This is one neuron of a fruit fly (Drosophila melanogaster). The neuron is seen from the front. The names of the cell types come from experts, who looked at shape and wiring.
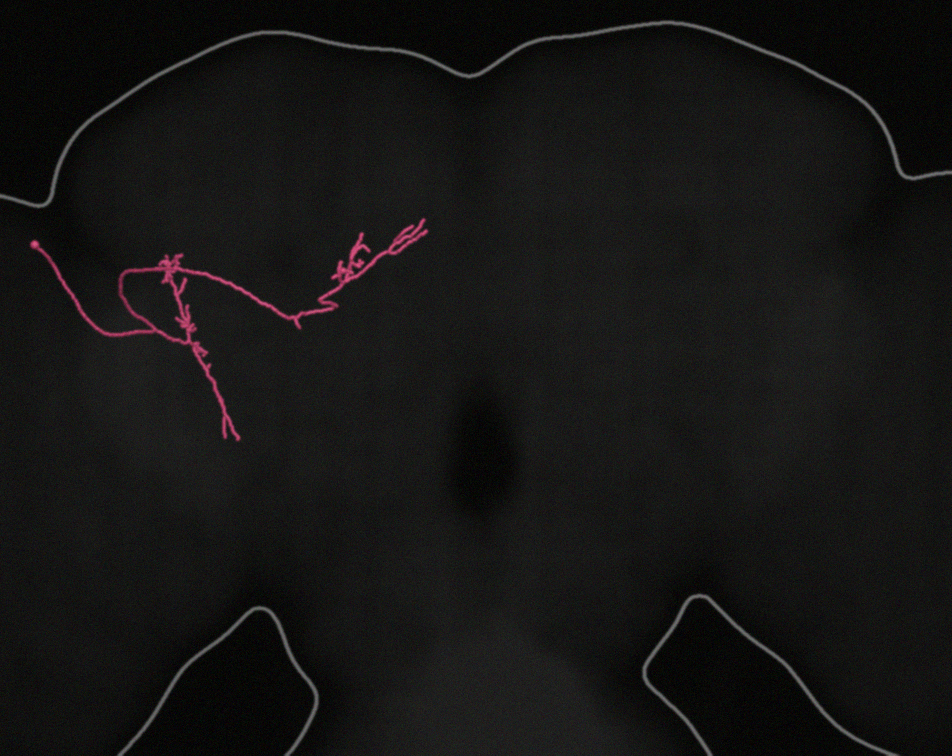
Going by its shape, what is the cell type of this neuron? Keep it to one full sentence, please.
A cell of type PLP042_c is what this neuron is.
